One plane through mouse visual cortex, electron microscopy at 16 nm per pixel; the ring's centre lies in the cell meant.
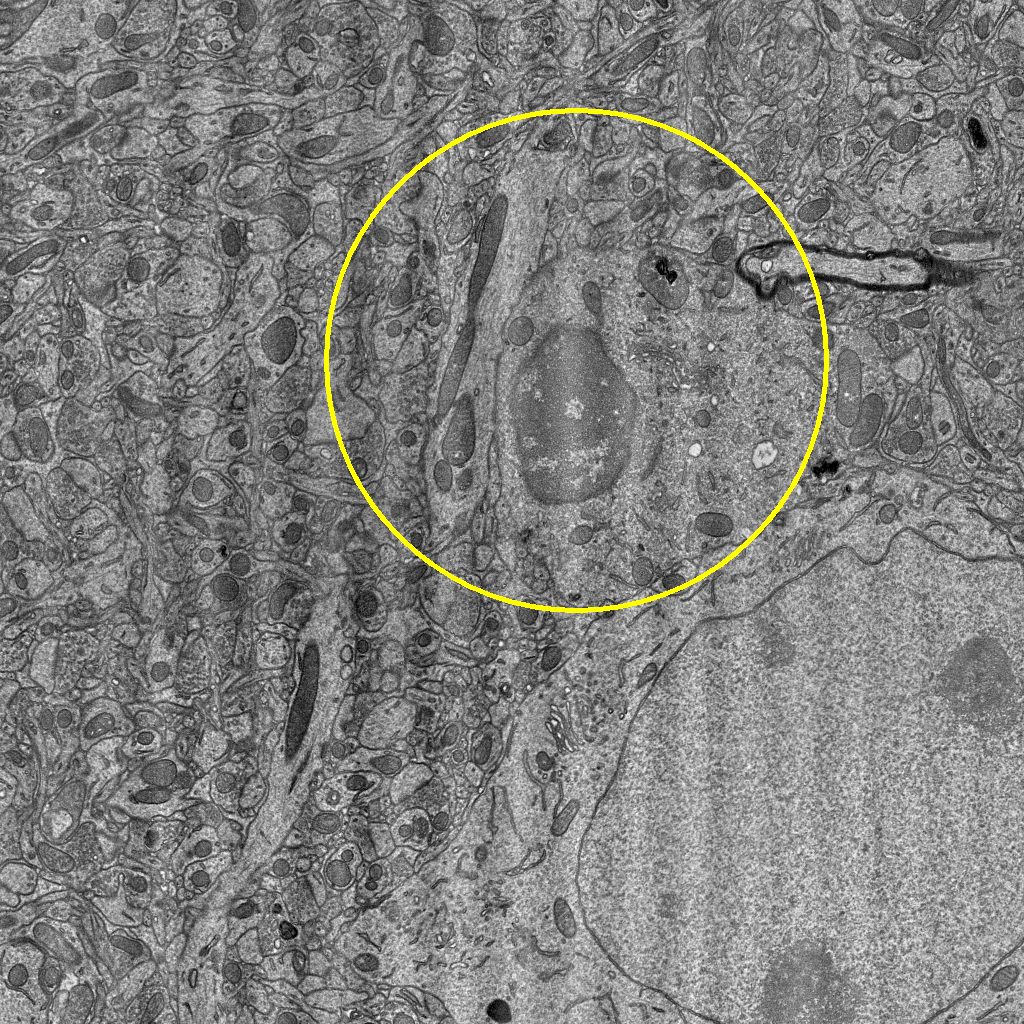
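Oligodendrocyte, the ringed cell in mouse visual cortex. Its nucleus is darker than the surrounding cytoplasm and has no distinct nucleolus standing out within it. A band of cytoplasm runs upward from the narrow top of the nucleus. Small oval mitochondria are scattered in the cytoplasm around the nucleus.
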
